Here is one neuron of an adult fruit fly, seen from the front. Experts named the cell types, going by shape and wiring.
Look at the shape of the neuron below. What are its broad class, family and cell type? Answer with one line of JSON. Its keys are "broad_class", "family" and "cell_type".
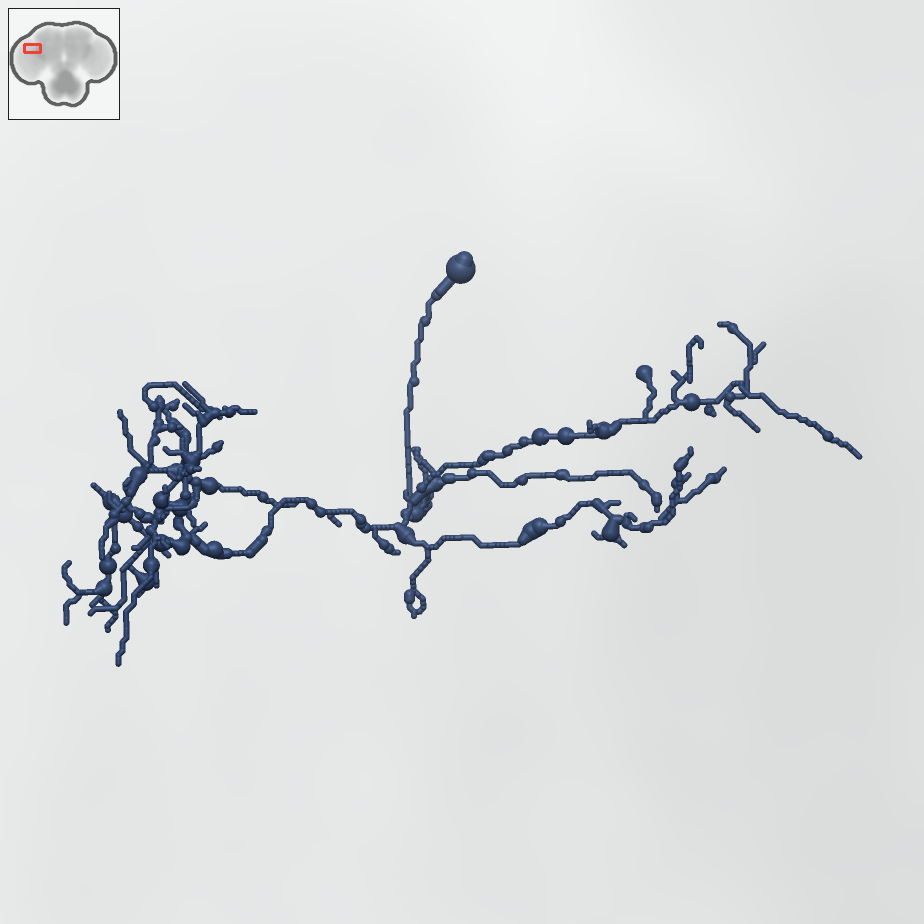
{"broad_class": "optic-lobe intrinsic neuron", "family": "Y", "cell_type": "Y14"}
